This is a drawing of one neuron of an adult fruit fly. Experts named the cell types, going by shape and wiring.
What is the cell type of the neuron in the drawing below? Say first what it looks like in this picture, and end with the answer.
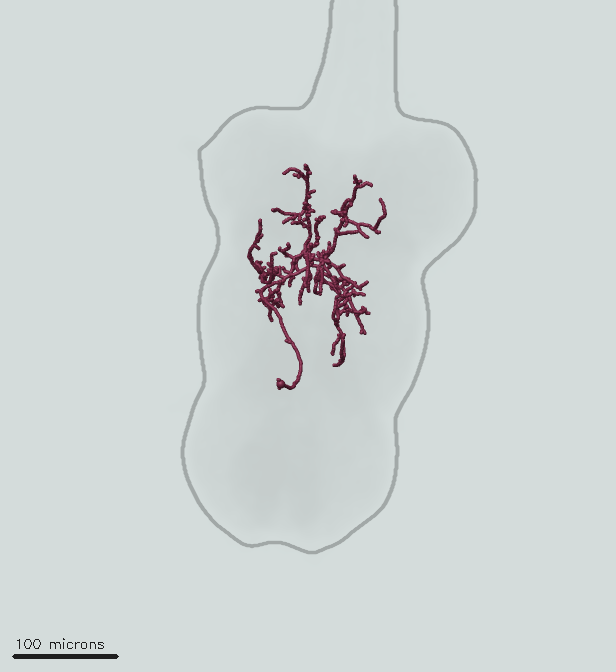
It lies in the nerve cord. The cell body can be seen in the middle of the picture. By the scale bar it is about 200 microns tall in this view. It is a nerve-cord intrinsic neuron. Its cell type is IN06A012.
